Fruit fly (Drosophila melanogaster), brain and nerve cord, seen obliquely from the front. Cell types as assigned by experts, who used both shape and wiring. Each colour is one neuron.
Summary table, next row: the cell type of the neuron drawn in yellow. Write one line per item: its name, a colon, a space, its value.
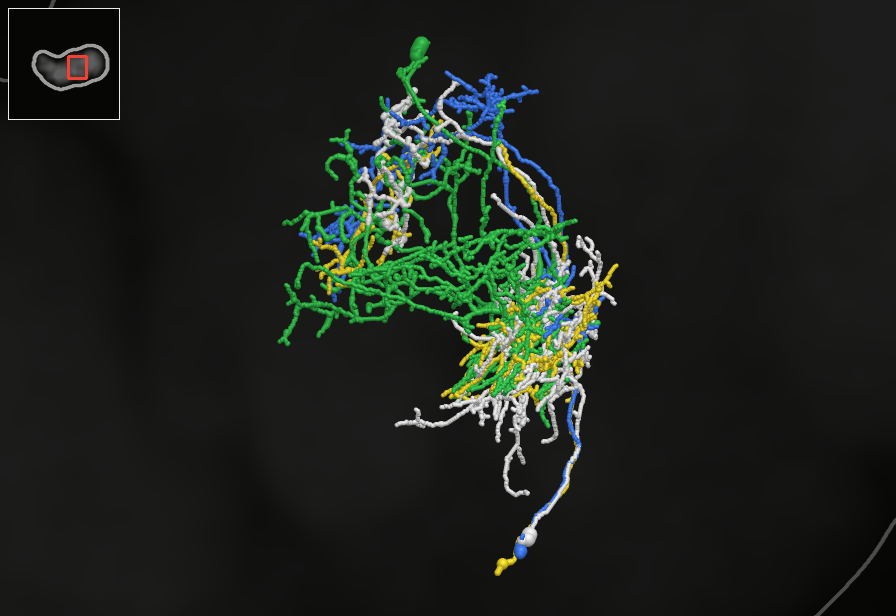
cell type: VES103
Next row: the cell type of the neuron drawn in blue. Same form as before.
cell type: PS101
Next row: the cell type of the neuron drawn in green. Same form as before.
cell type: CB0285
